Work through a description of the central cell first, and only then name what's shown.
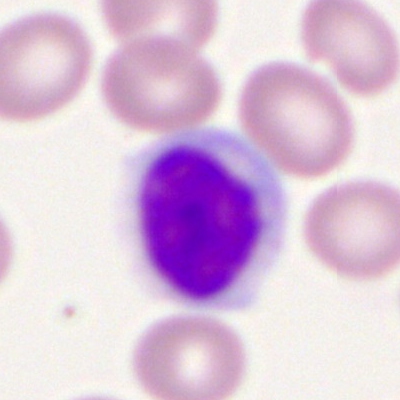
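In this cell the nucleus takes up most of the space, leaving only a rim of pale blue cytoplasm, broadest at the upper right of the nucleus. The chromatin is dense and dark purple, with a few slightly paler patches. It is a lymphocyte.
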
